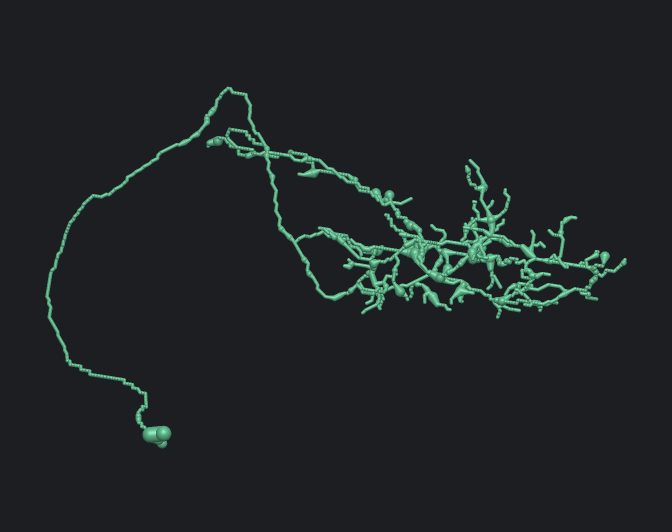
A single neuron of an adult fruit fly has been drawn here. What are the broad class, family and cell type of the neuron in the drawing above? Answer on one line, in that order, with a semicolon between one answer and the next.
nerve-cord intrinsic neuron; hemilineage 14A; IN14A108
